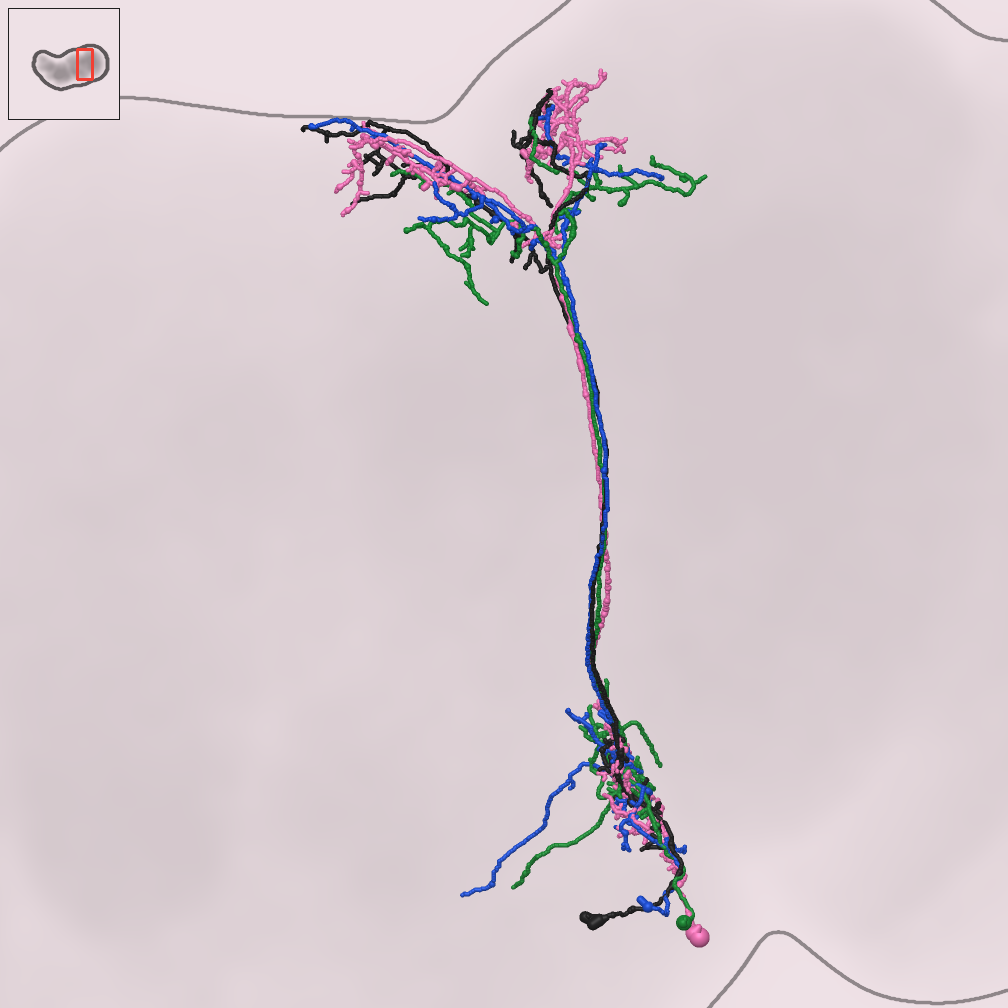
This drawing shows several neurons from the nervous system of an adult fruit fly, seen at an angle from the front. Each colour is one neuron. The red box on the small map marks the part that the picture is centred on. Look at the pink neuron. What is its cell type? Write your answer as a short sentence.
The cell type is CB2636.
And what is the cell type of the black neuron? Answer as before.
The cell type is CB1537.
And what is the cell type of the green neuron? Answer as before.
The cell type is FLA002m.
